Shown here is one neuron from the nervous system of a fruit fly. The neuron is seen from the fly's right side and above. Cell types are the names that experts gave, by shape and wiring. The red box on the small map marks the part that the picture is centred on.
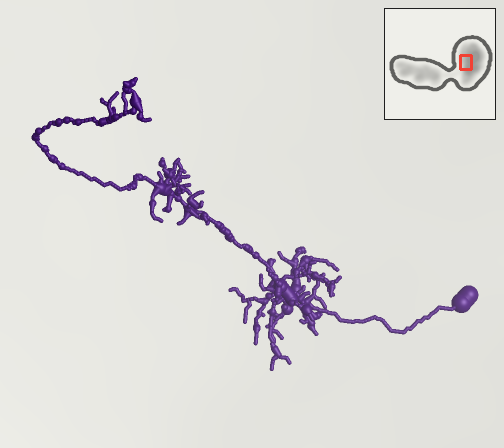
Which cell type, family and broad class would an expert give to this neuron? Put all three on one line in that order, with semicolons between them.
Tm6; Tm; optic-lobe intrinsic neuron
